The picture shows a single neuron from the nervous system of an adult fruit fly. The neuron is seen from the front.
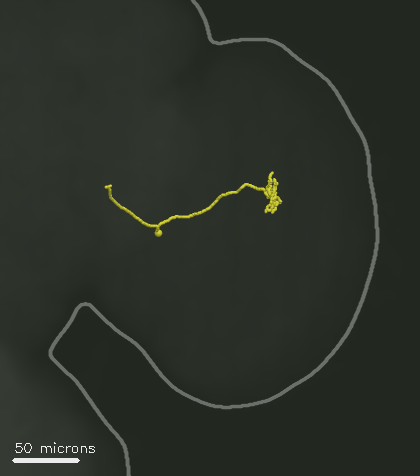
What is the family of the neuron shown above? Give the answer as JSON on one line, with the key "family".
{"family": "LPC"}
